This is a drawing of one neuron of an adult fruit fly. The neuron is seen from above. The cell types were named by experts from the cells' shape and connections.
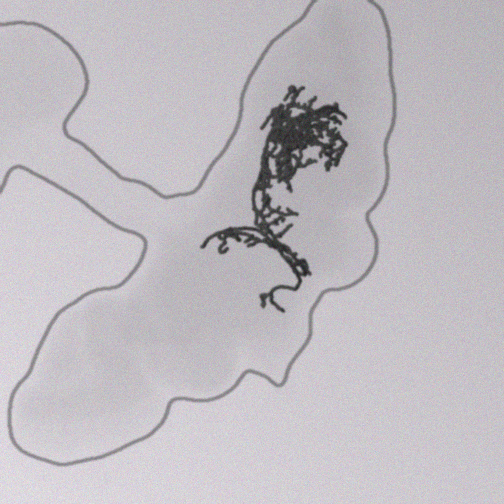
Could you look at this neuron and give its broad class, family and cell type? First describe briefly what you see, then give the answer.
It is in the brain and does not reach the nerve cord. Its cell body lies at the top of the picture. This is a central-brain intrinsic neuron. Its family is LHPV. It is of cell type LHPV5i1.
